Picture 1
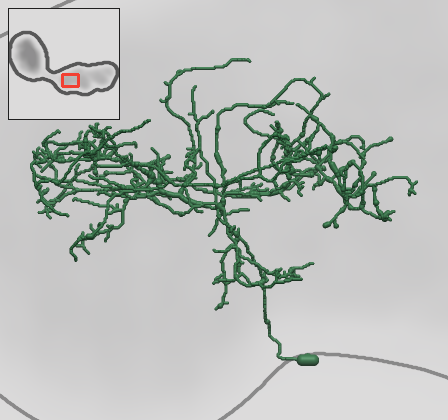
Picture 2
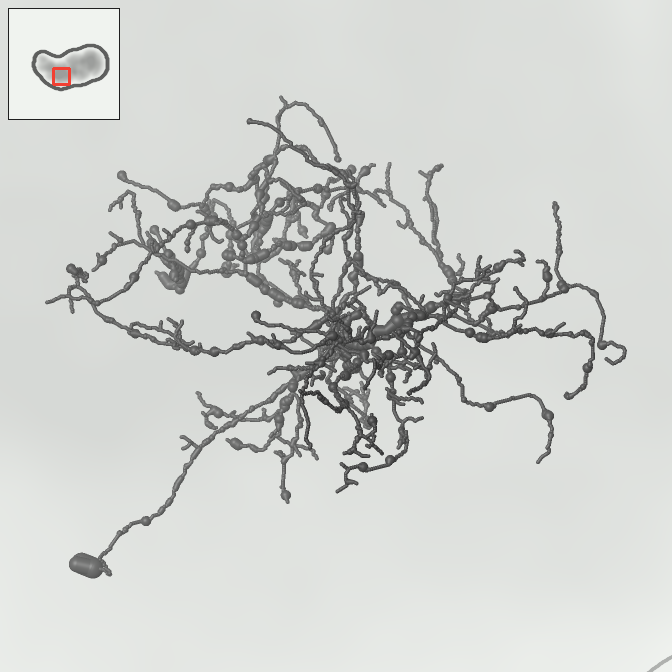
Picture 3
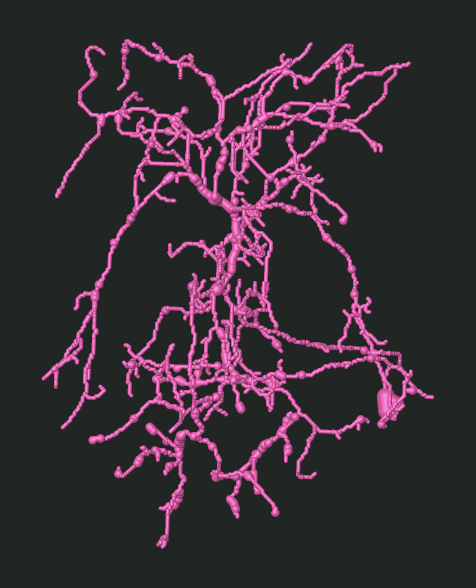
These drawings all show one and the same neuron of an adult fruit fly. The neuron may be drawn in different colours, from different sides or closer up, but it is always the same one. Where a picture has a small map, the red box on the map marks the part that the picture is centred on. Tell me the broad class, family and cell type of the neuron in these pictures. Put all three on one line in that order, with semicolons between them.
nerve-cord intrinsic neuron; hemilineage 05B; IN05B072_c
